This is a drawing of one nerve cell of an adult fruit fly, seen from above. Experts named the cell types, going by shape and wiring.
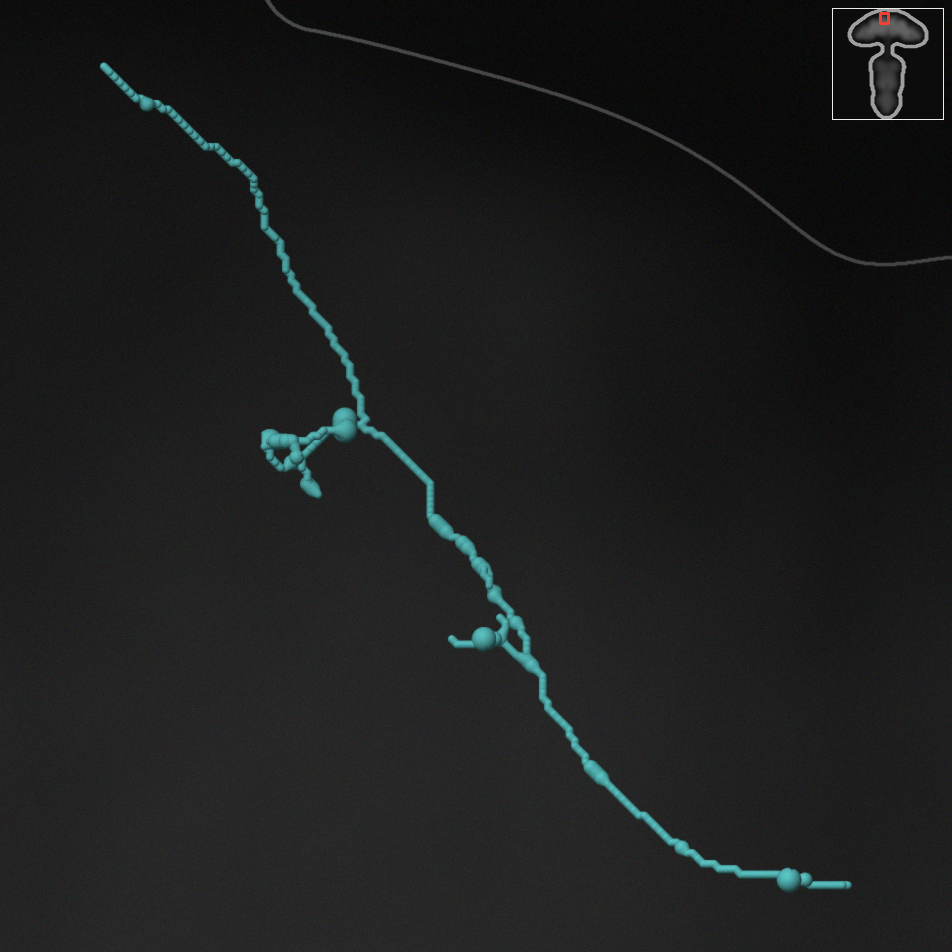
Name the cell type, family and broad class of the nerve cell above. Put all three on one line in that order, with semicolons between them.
ORN_VC3; class olfactory; sensory neuron entering the brain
